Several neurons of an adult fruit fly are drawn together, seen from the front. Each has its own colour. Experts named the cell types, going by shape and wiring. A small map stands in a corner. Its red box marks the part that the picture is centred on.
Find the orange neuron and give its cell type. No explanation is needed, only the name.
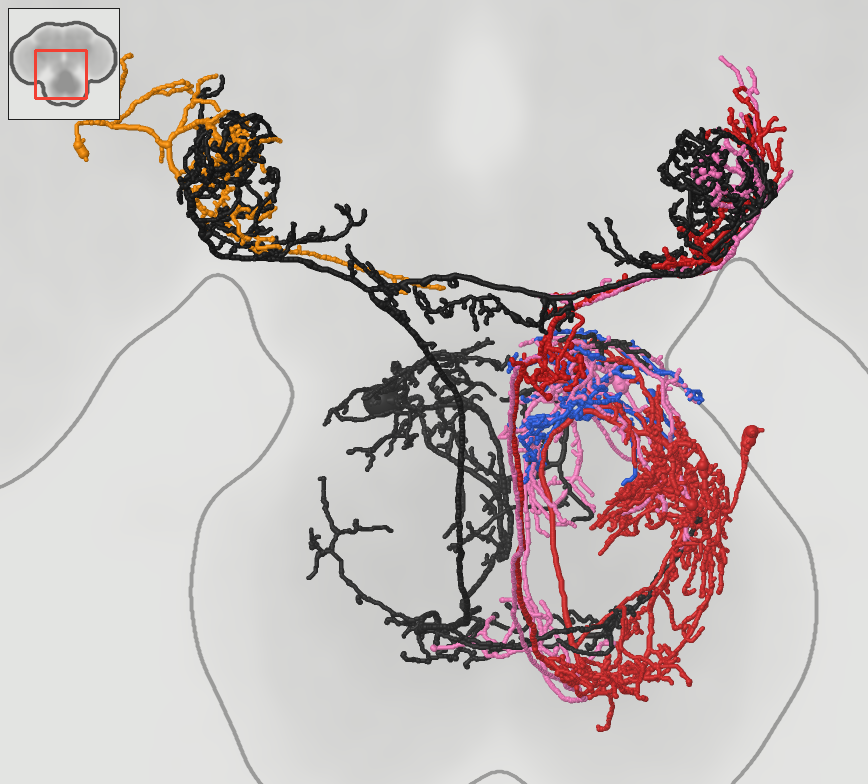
CB0956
